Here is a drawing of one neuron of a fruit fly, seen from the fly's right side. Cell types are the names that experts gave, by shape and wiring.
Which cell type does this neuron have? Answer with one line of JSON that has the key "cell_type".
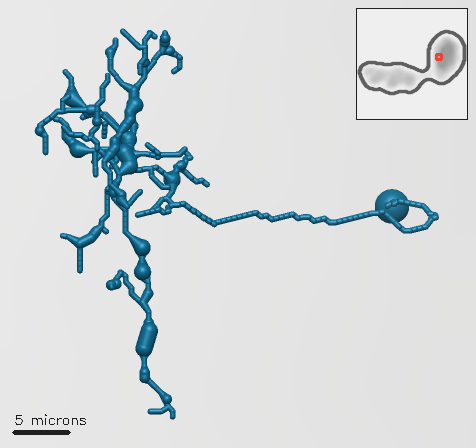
{"cell_type": "Cm2"}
